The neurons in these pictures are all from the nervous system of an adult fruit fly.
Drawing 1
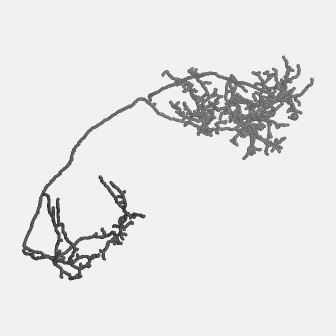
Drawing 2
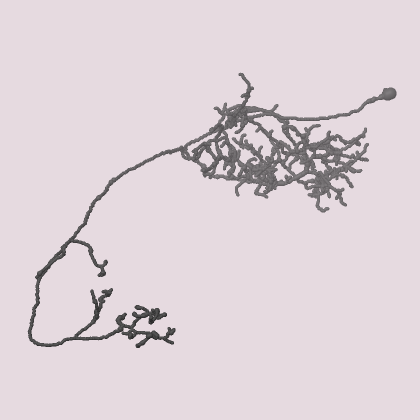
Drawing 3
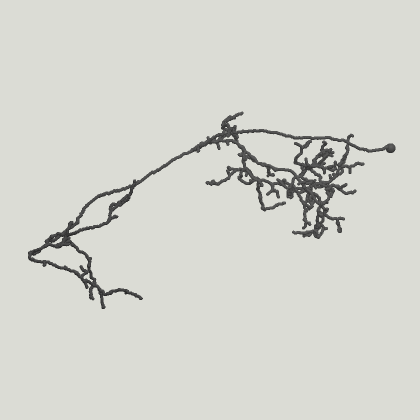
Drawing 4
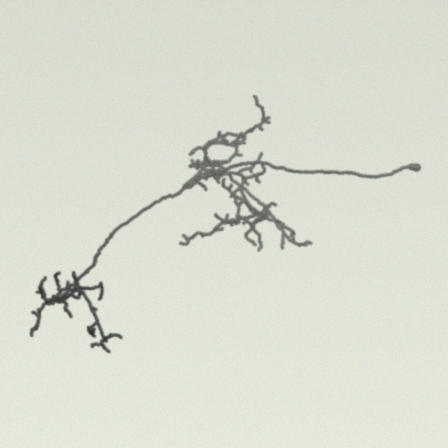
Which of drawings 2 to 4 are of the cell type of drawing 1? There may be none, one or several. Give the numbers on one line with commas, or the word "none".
2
